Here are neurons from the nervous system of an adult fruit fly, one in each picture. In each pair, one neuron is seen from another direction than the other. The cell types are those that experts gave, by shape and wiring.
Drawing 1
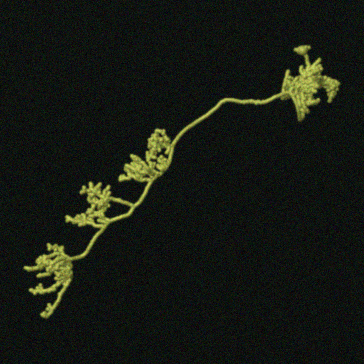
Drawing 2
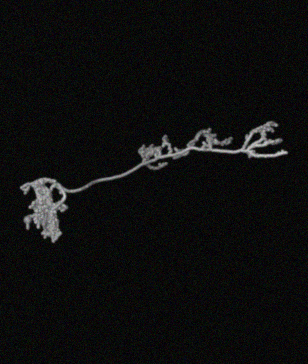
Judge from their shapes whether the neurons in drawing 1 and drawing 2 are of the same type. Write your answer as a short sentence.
They are of different cell types.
